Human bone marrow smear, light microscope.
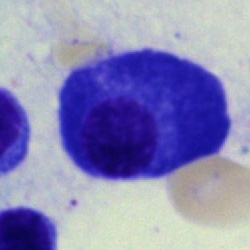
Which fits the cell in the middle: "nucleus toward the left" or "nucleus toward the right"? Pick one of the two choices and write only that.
Nucleus toward the left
